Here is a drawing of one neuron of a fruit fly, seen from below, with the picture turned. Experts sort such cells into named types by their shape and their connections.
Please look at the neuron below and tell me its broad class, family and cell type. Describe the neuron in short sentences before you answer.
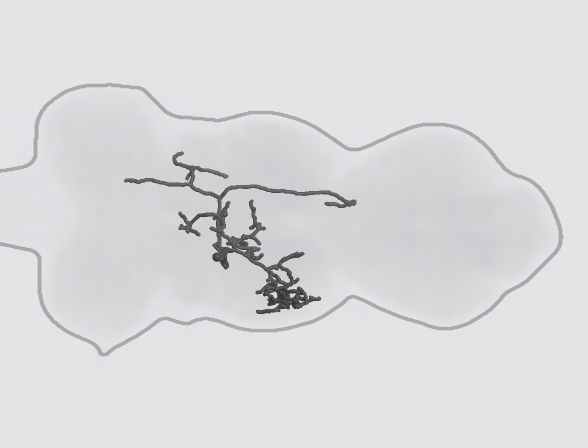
It lies in the nerve cord. As drawn here it is wider than it is tall. Its broad class is nerve-cord intrinsic neuron. The family is hemilineage 07B. It is of cell type IN07B073_a.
